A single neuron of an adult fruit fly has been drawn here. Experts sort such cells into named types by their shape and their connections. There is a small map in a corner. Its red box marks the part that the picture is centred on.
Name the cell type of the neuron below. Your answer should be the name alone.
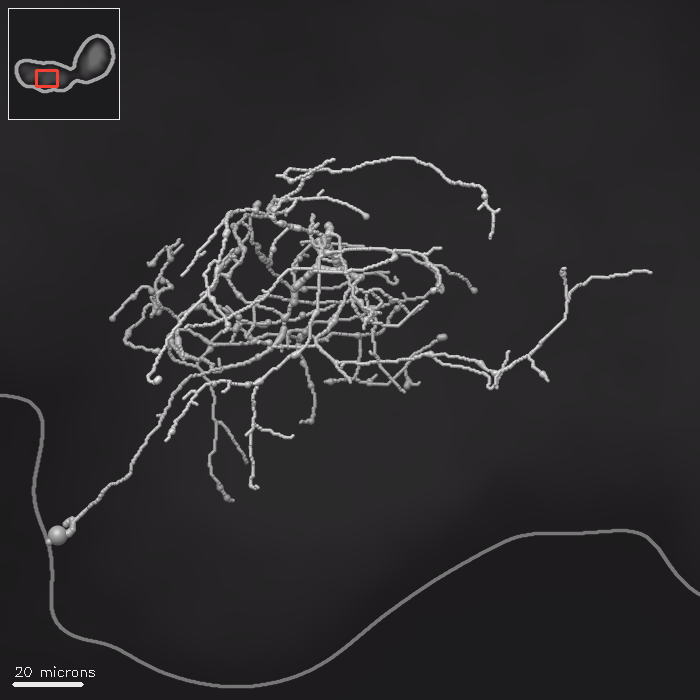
IN04B018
